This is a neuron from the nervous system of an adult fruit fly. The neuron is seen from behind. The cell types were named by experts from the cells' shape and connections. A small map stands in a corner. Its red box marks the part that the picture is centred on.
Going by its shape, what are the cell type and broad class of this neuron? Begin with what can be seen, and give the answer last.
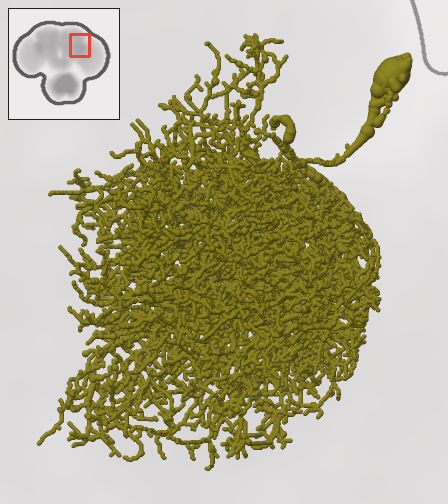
More than a hundred branch ends can be seen. As drawn here it is about as wide as it is tall. It is of cell type AVLP001. It is a central-brain intrinsic neuron.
